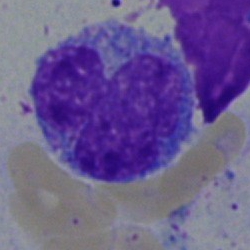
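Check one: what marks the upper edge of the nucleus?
A deep notch; the nucleus fills most of the cell.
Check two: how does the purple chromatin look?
Mottled rather than smooth.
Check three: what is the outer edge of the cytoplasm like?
Ragged rather than smooth.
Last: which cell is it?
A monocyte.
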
